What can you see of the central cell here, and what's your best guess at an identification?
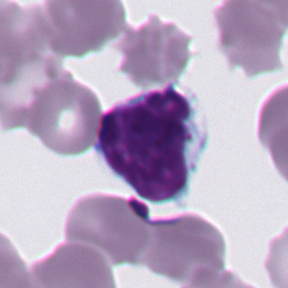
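The nucleus occupies most of the cell, and no nucleolus can be made out within it. The cytoplasm shows no distinct granules. Along its right edge the cell is ragged, with fine wispy projections. This is a typical lymphocyte.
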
